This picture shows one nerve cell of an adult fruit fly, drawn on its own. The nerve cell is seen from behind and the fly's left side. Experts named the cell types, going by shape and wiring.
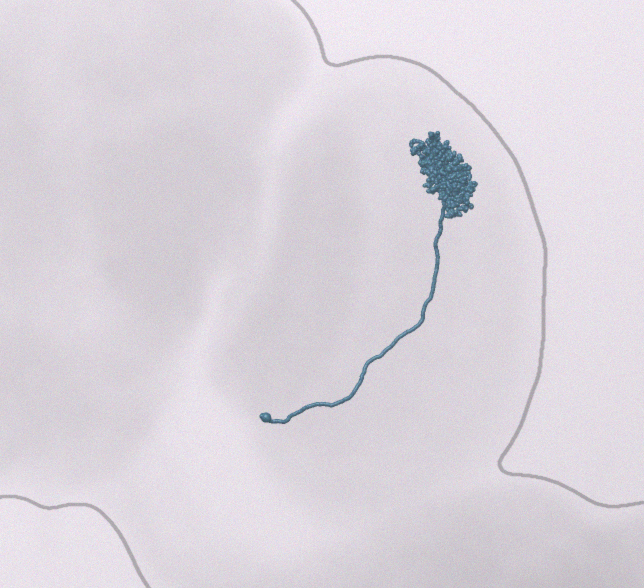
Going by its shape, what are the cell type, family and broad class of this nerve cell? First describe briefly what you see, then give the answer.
The cell body can be seen at the bottom of the picture. In this view it is taller than it is wide. The cell type is Pm1. The family is Pm. This is an optic-lobe intrinsic neuron.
